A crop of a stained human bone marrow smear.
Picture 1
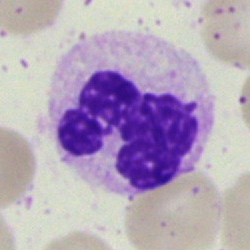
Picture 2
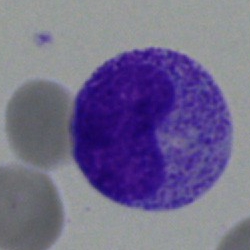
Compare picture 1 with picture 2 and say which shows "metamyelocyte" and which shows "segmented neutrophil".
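So, picture 1 is the segmented neutrophil, and picture 2 is the metamyelocyte. In picture 1 the outline looks roughly round and smooth, and the chromatin is dark purple and coarsely clumped.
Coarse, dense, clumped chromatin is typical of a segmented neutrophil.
I can't make out any nucleoli in that nucleus, and the cytoplasm has no vacuoles. Small purple specks are scattered in the background between the red cells. Picture 2 is different: its outline is round and smooth, the nucleus lies in the left part of the cell, and there's an indentation on the nucleus's right border, facing the cytoplasm.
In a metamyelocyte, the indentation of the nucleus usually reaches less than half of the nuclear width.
Its chromatin is dense and dark purple, and the cytoplasm makes a pale area on the right side that is filled with many purple granules.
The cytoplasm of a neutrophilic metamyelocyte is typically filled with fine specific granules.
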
